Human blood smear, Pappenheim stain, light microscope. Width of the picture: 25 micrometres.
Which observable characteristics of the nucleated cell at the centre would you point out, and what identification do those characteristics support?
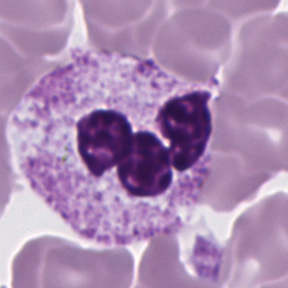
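Three lobes make up the nucleus, I note. Purple granules are scattered throughout the cytoplasm, yet they leave the outline of the nucleus unhidden. Between the granules, the cytoplasm looks pale, almost colourless. The cell is a segmented neutrophil.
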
